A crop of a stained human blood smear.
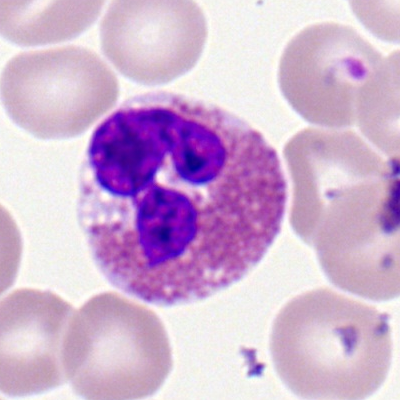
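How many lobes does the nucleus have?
Three.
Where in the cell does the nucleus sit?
In the upper left part.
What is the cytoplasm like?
Abundant and pale pink-lilac.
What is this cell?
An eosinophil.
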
